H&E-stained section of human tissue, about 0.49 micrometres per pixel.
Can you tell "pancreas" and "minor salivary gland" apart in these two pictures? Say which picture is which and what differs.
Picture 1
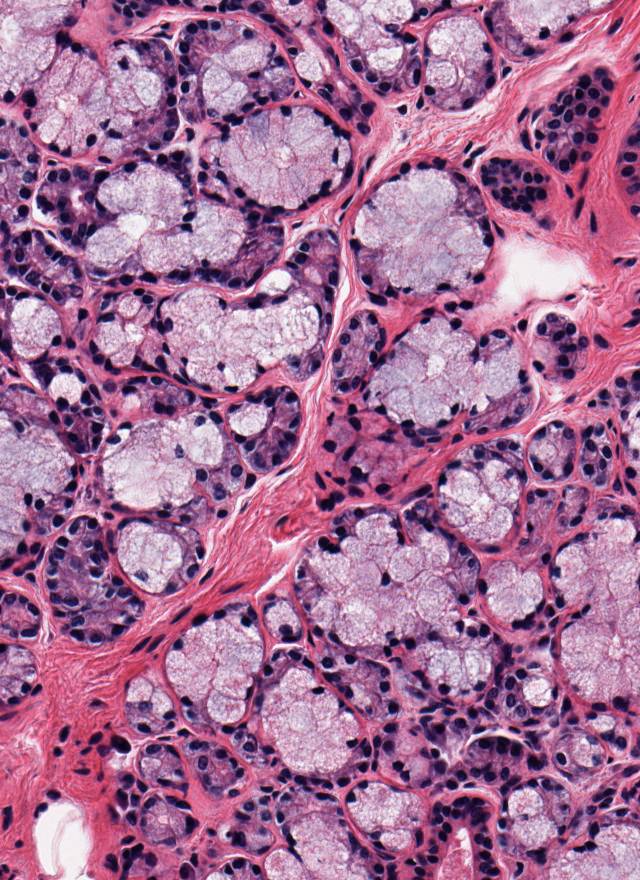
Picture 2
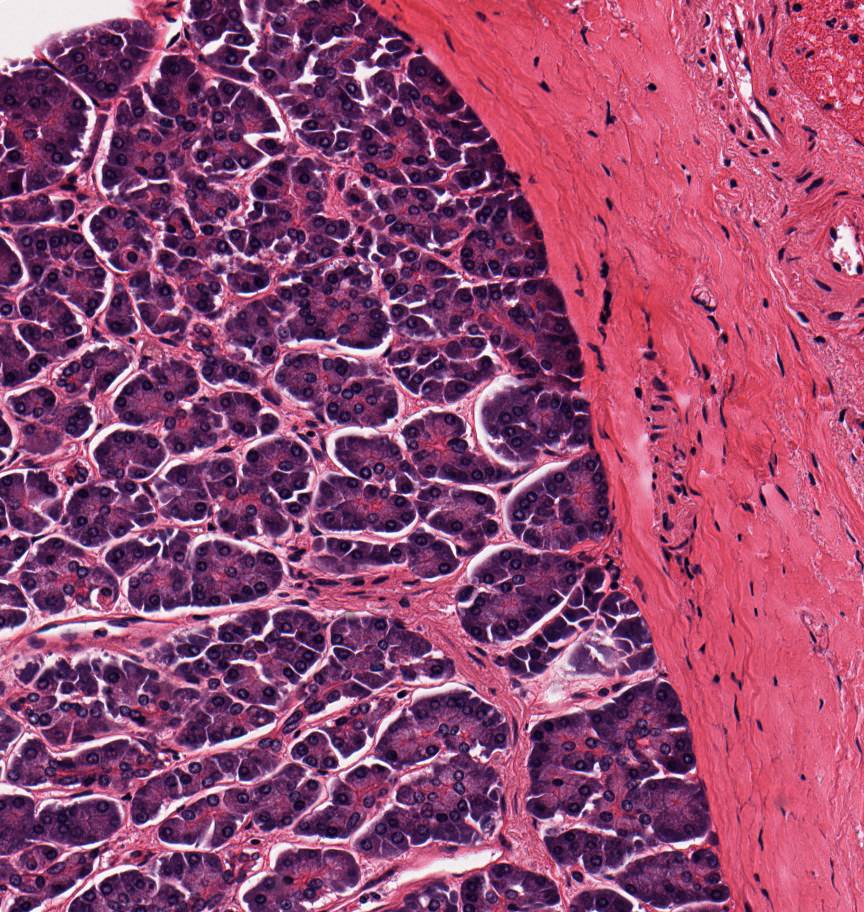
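A minor salivary gland appears in picture 1, the pancreas in picture 2. In the salivary gland, most acini have pale, foamy, lilac-grey cytoplasm, with small dark nuclei flattened against the cell base.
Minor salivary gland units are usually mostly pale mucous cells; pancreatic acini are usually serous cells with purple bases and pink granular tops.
Smaller groups of darker purple cells with round nuclei lie between them and at their edges. The pancreas has small rounded acini of pyramidal cells around tiny central lumens, closely packed in the left two-thirds and split into small groups by thin pink strands. Dense pink fibrous tissue fills the right third.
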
